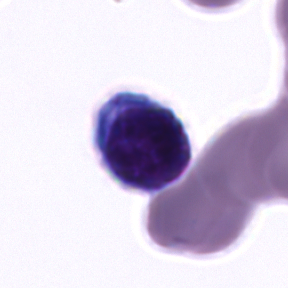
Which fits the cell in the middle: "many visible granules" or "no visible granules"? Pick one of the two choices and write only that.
No visible granules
